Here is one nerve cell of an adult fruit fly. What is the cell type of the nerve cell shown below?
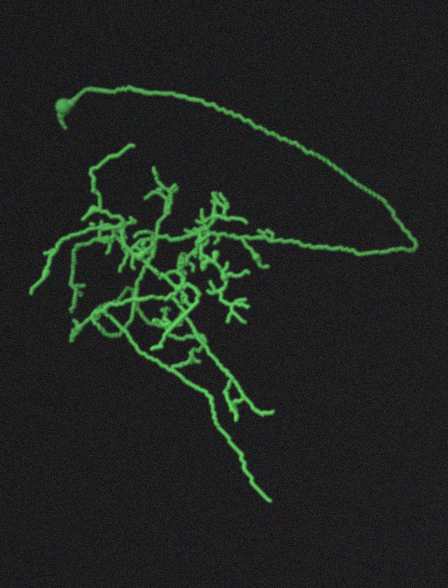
CB1850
